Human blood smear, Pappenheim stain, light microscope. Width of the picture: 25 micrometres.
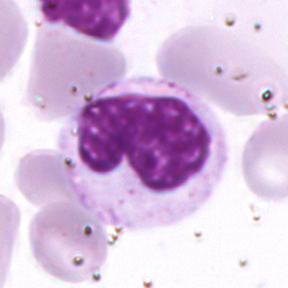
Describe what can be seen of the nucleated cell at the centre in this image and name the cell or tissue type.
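The nucleus is kidney-shaped, notched along its lower edge, and measures about 12 by 9 micrometres. It sits in the upper part of the cell, so a wider band of cytoplasm lies below it. That cytoplasm is pale pinkish-lilac, with fine, faint pinkish granules scattered through it. This is a band neutrophil.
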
